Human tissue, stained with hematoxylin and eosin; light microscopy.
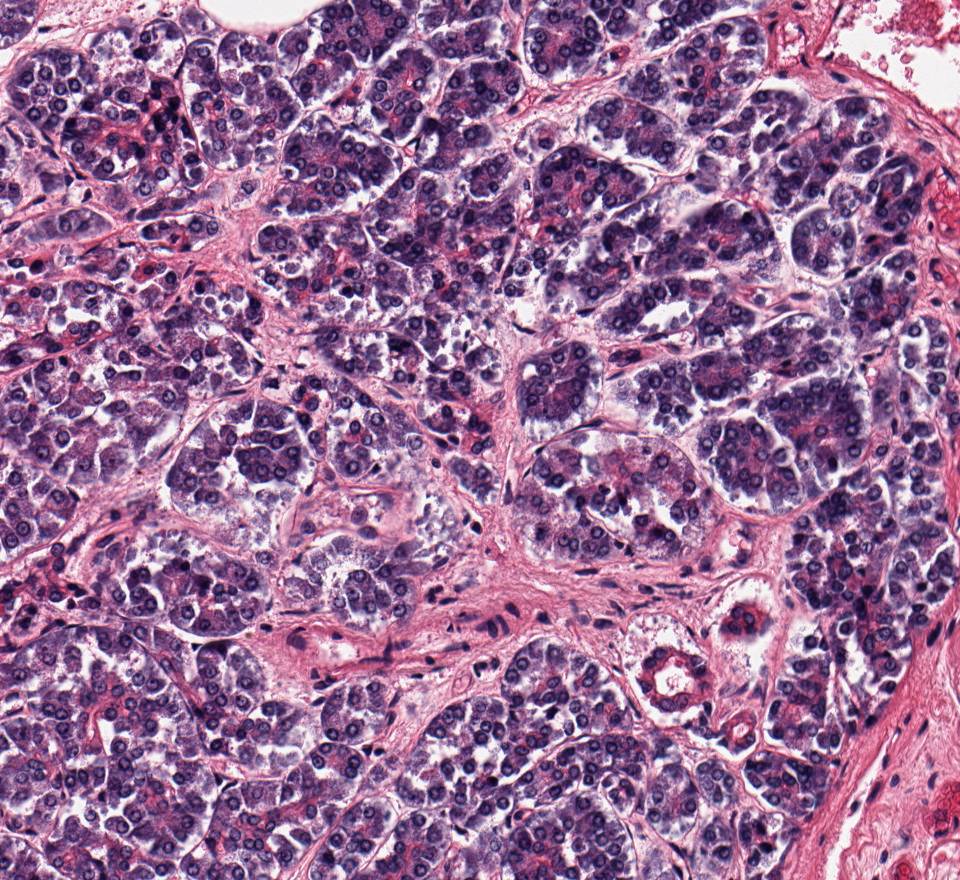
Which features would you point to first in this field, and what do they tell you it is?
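That's exocrine pancreas. Small rounded clusters of pyramidal cells around tiny lumens sit packed in lobules split by thin pink septa.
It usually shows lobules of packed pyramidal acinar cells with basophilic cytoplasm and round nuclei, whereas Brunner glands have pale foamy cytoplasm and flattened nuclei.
Here the cytoplasm is abundant, granular and purple, and the nuclei are round and uniform.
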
